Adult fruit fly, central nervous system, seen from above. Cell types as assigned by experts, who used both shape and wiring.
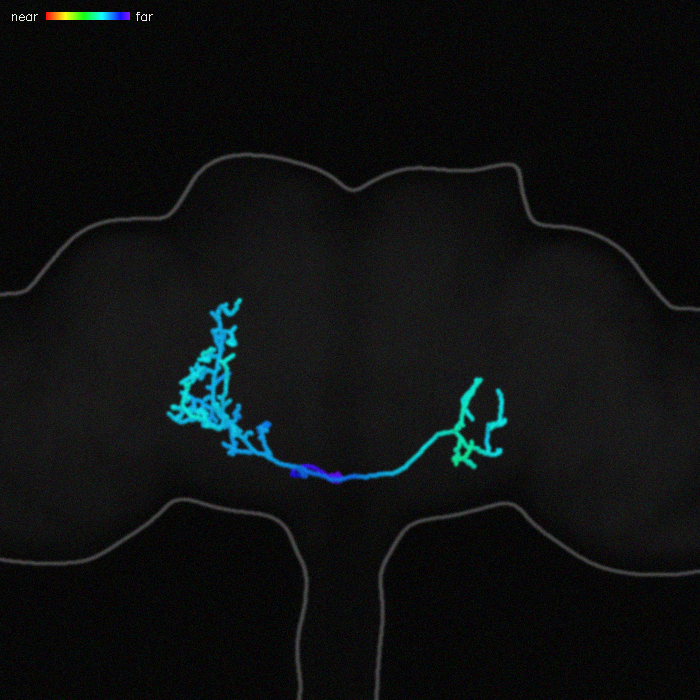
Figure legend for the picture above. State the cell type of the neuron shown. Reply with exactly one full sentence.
The cell type that fits this neuron is CB0374.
